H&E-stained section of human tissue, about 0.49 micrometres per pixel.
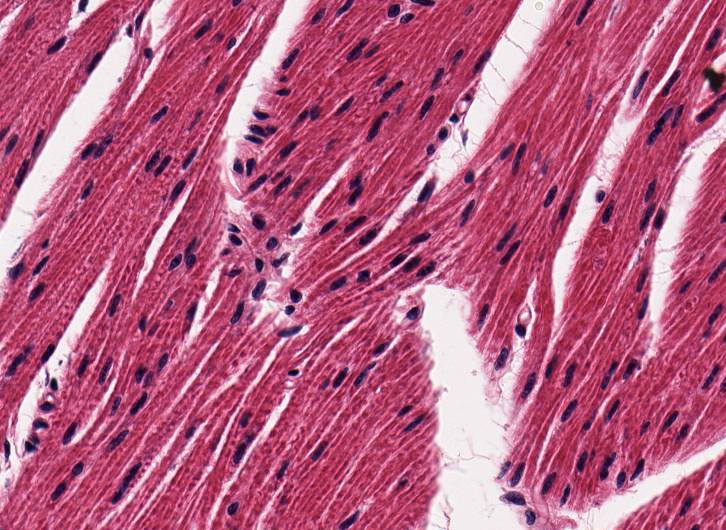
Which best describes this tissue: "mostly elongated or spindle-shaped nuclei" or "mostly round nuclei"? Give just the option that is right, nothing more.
Mostly elongated or spindle-shaped nuclei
